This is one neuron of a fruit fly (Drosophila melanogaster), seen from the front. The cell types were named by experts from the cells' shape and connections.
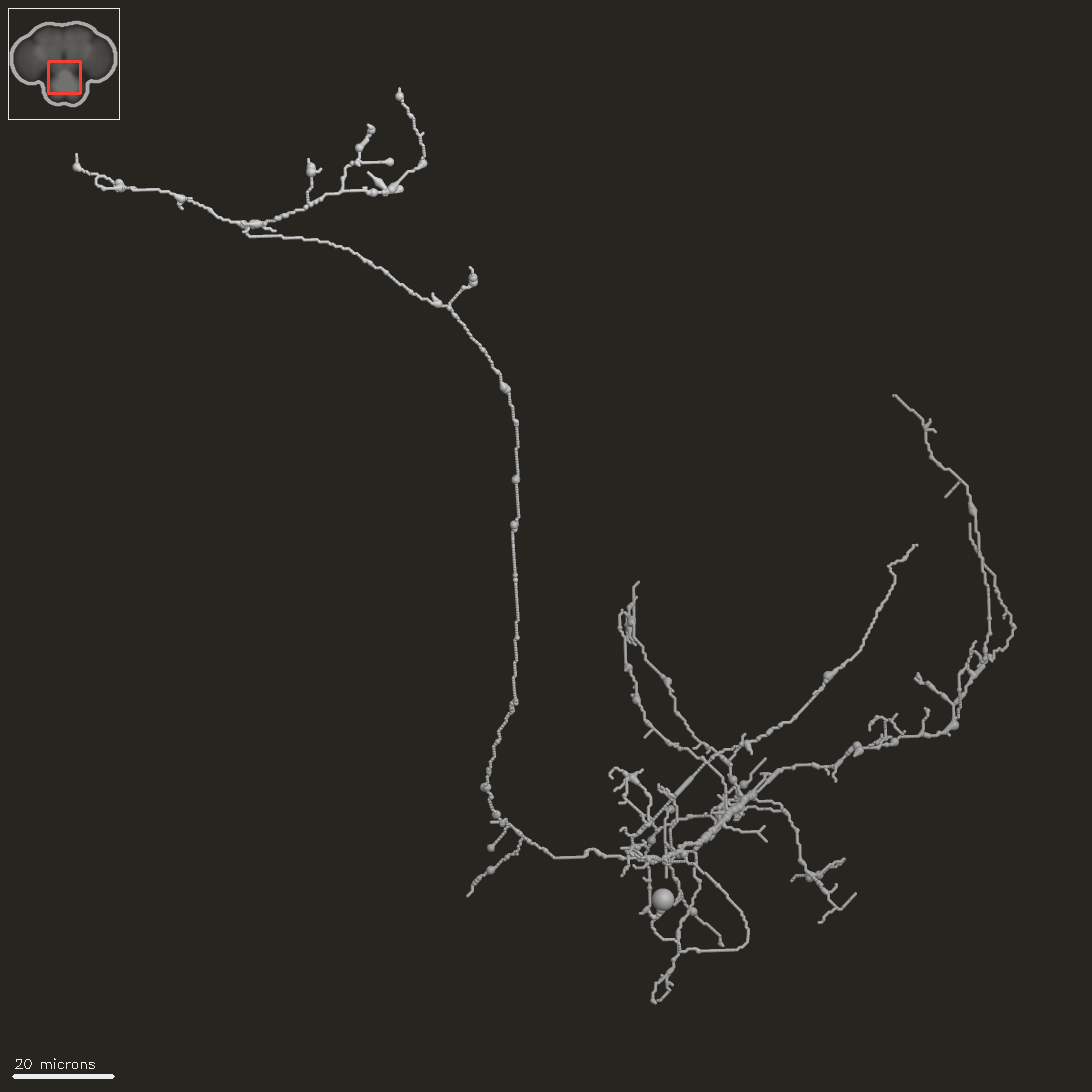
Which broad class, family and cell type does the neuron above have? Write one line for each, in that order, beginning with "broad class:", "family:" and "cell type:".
broad class: ascending neuron
family: hemilineage 08B
cell type: AN08B099_d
